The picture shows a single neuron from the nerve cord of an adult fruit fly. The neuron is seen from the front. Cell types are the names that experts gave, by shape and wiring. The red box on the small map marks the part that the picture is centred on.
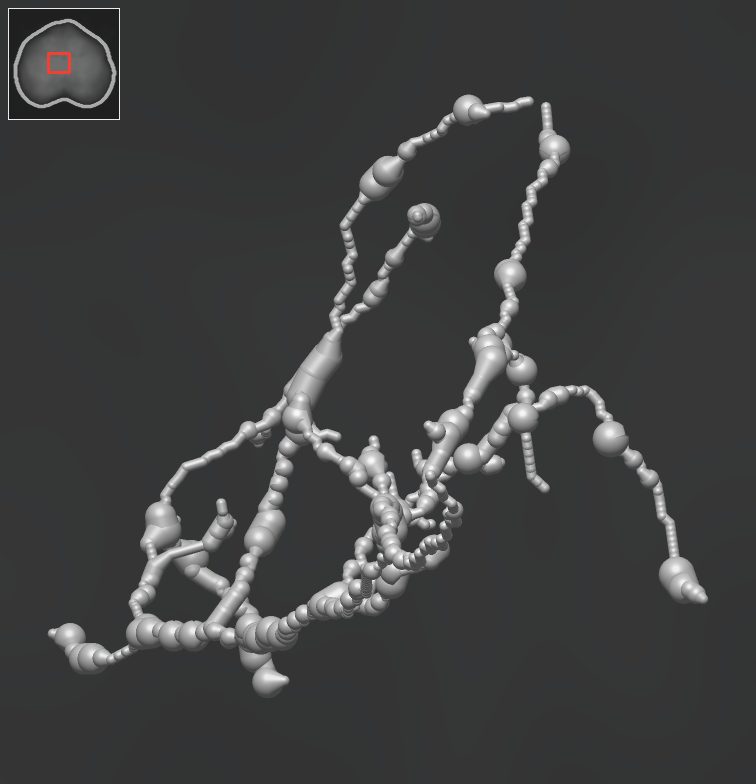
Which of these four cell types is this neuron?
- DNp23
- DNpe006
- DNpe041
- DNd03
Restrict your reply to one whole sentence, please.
The cell type that this neuron has is DNp23.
